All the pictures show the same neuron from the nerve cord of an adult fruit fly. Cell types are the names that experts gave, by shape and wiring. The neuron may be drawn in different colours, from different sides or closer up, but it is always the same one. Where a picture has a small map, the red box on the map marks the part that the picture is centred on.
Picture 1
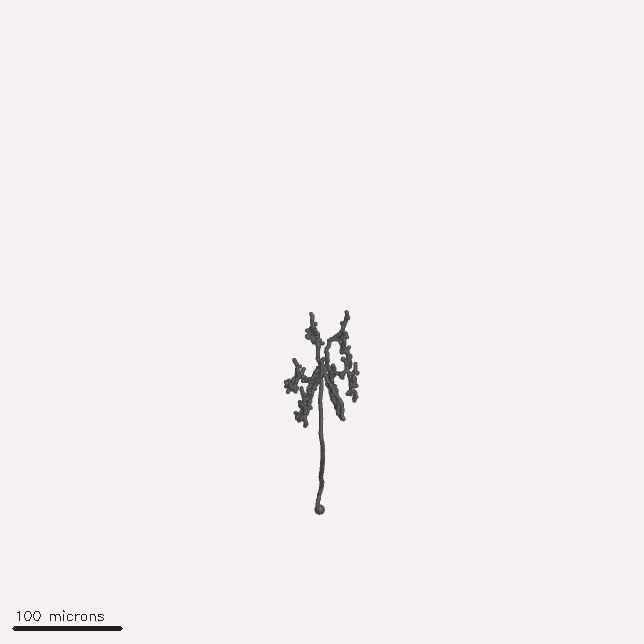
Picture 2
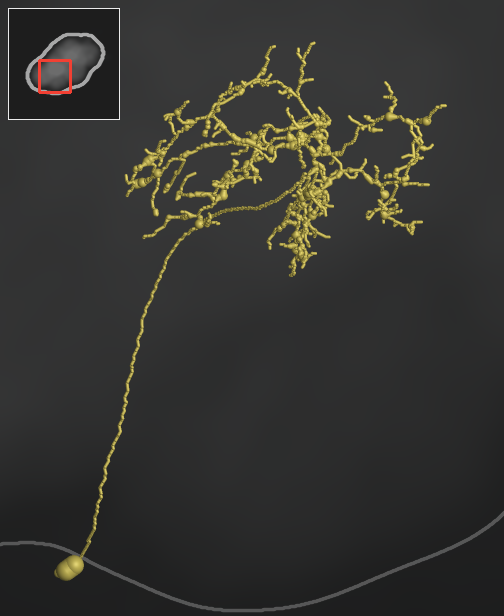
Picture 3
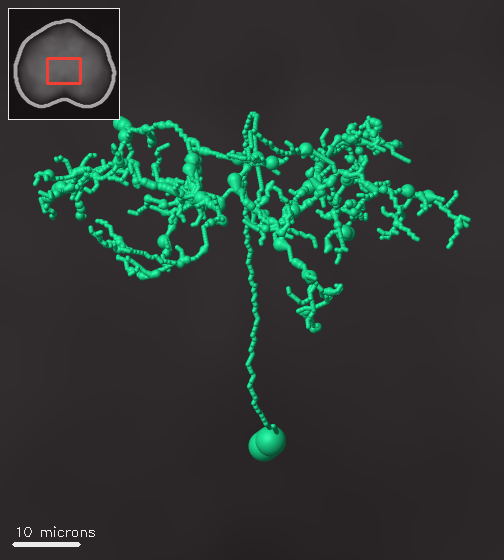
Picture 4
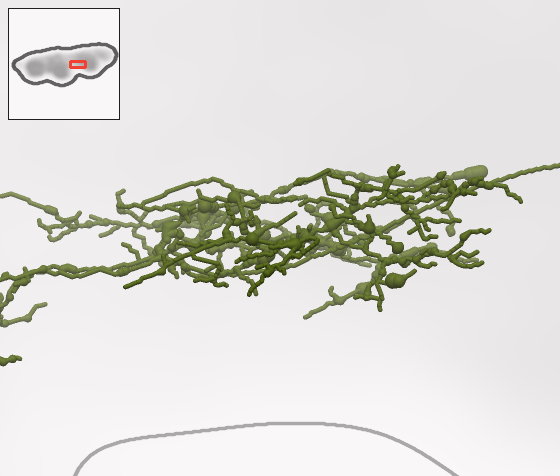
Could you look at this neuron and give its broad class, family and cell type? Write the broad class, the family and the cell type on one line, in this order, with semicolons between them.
nerve-cord intrinsic neuron; hemilineage 00A; IN00A066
